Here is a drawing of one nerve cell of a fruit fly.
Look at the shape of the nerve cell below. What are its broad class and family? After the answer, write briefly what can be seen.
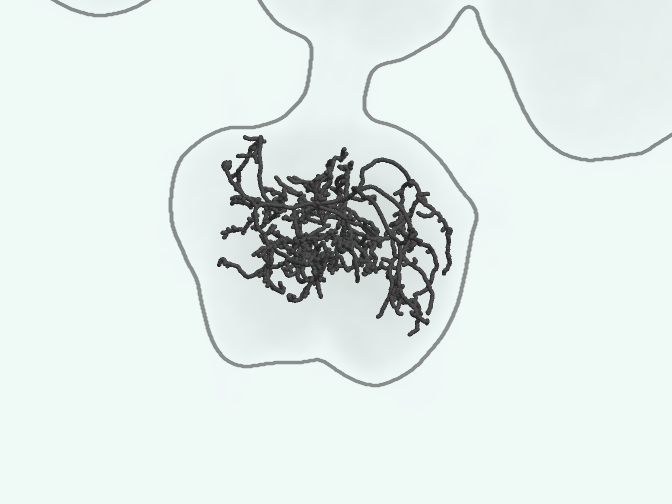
Its broad class is nerve-cord intrinsic neuron. Its family is hemilineage 18B. In this view it is about as wide as it is tall.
